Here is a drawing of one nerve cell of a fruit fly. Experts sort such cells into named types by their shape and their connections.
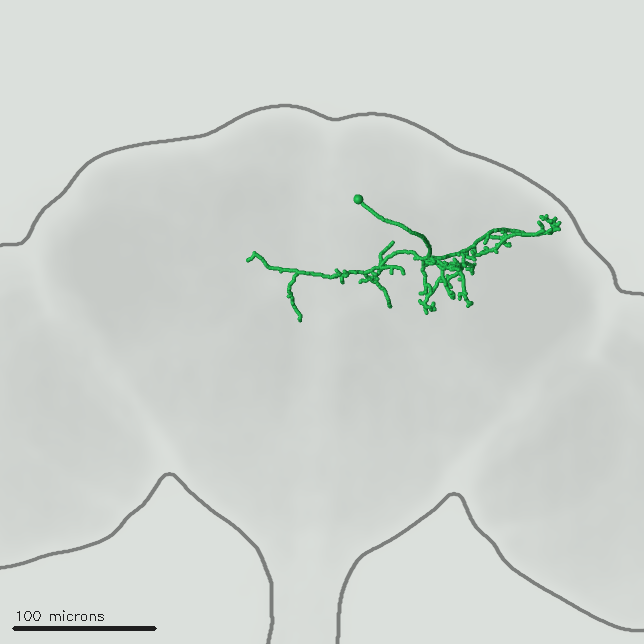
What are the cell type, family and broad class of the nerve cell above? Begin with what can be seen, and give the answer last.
It lies in the brain. By the scale bar it is about 200 microns wide in this view. The cell type is CB2988. The family is hemilineage SMPp&v1_posterior. This is a central-brain intrinsic neuron.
